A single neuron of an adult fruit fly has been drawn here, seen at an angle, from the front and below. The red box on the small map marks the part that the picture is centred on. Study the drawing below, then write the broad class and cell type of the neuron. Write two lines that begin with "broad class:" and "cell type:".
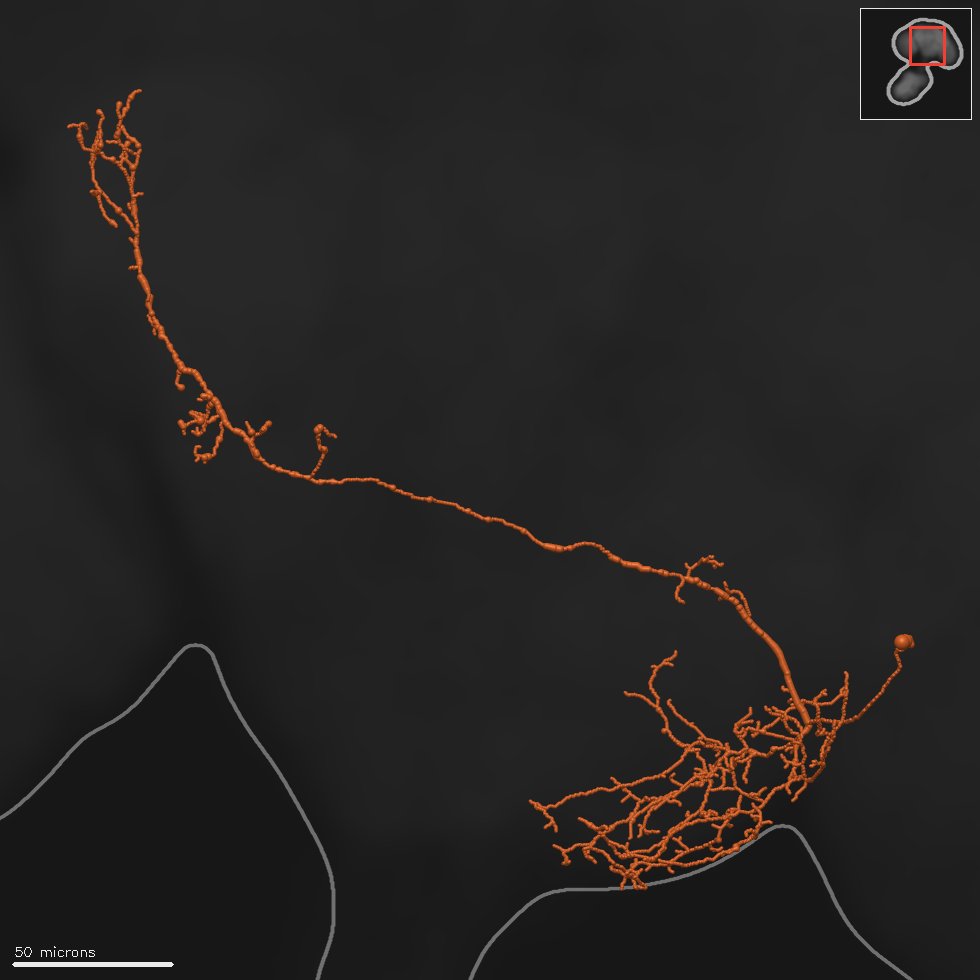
broad class: central-brain intrinsic neuron
cell type: GNG461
